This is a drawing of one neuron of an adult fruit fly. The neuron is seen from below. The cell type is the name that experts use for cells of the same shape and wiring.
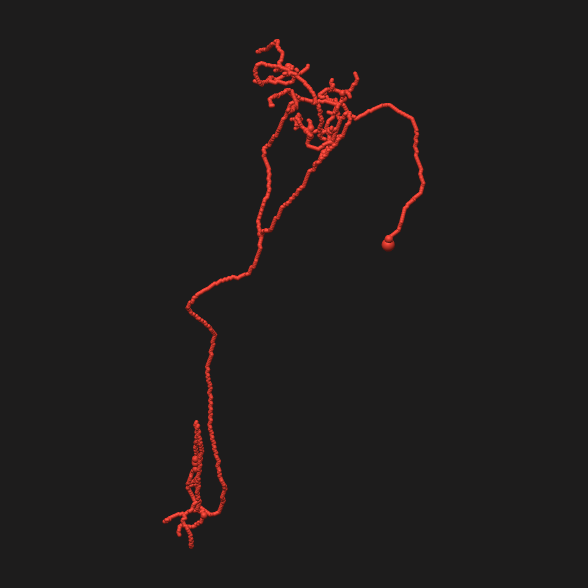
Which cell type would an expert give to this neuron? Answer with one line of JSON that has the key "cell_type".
{"cell_type": "PAM14"}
